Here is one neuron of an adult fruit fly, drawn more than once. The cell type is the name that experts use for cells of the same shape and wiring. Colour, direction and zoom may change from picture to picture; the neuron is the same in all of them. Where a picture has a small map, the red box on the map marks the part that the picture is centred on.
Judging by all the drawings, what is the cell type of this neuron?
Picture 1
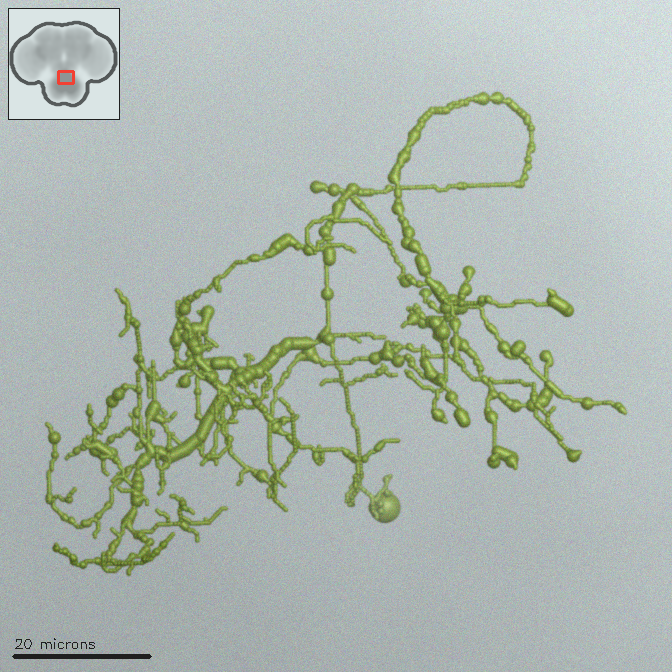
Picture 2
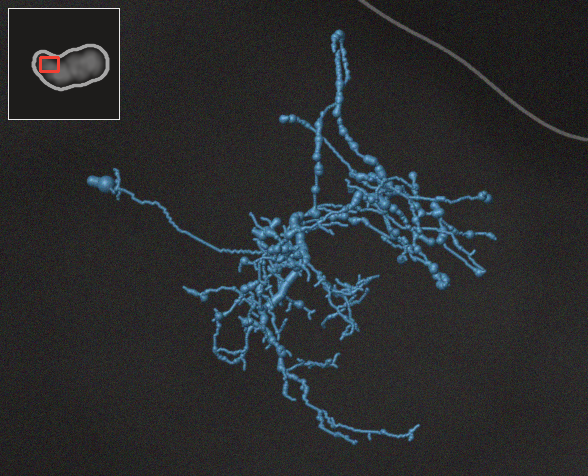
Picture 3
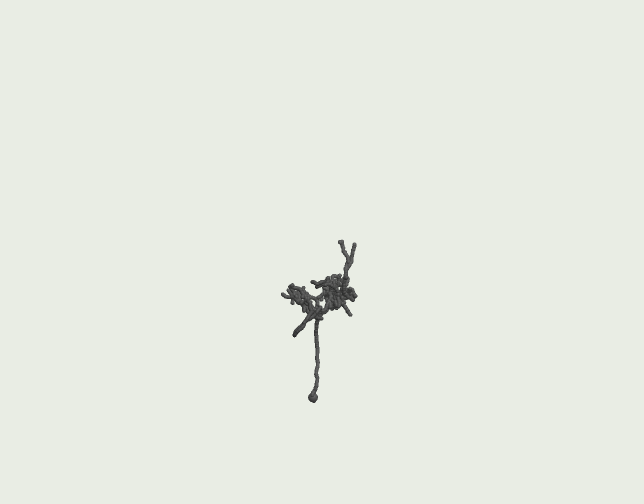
IN02A028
